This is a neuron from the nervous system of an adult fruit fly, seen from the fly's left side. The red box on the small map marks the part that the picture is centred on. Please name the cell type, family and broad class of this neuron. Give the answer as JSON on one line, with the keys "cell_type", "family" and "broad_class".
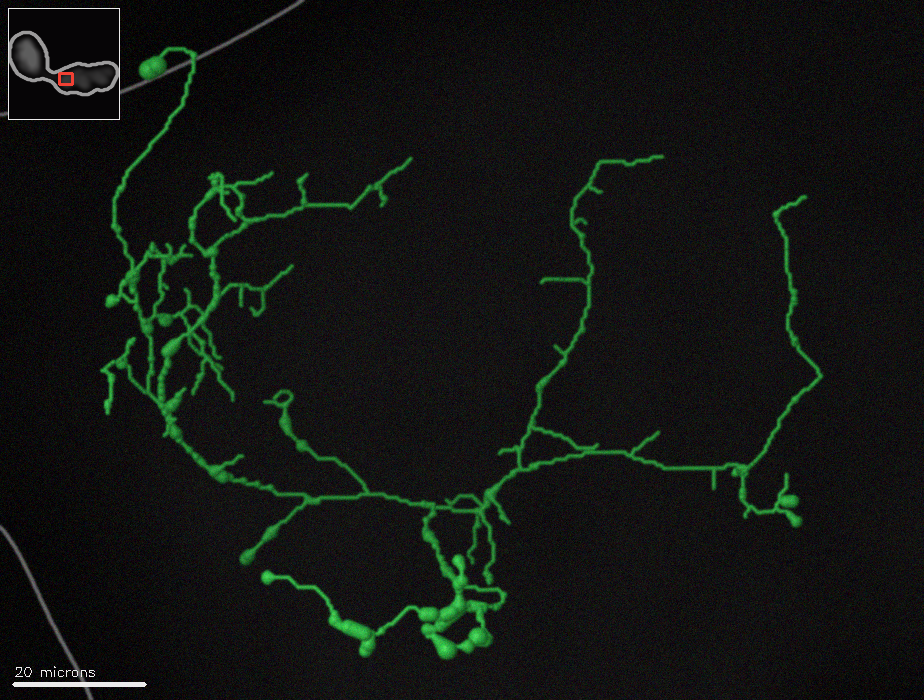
{"cell_type": "IN09A068", "family": "hemilineage 09A", "broad_class": "nerve-cord intrinsic neuron"}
